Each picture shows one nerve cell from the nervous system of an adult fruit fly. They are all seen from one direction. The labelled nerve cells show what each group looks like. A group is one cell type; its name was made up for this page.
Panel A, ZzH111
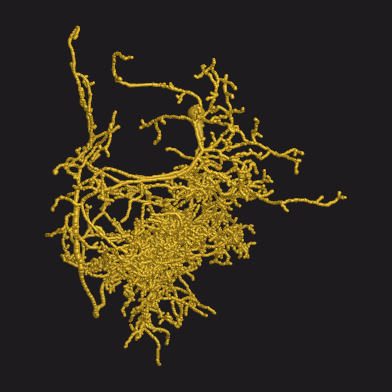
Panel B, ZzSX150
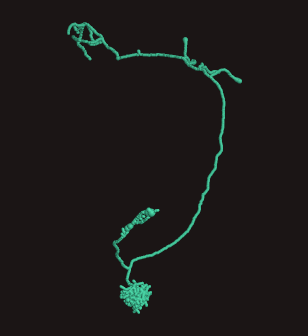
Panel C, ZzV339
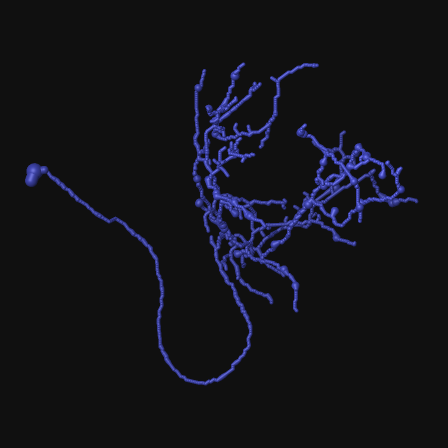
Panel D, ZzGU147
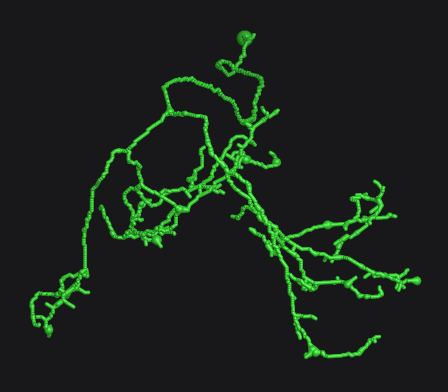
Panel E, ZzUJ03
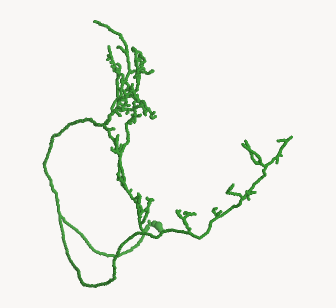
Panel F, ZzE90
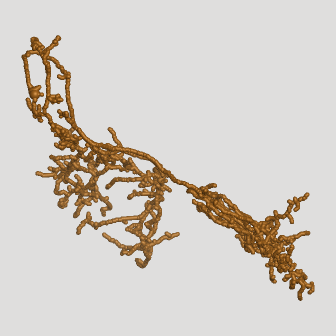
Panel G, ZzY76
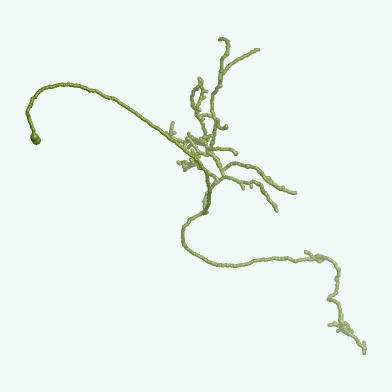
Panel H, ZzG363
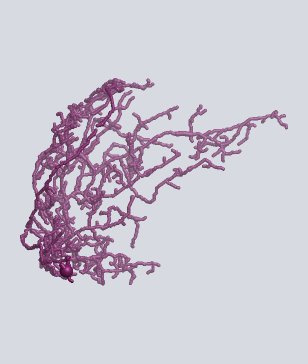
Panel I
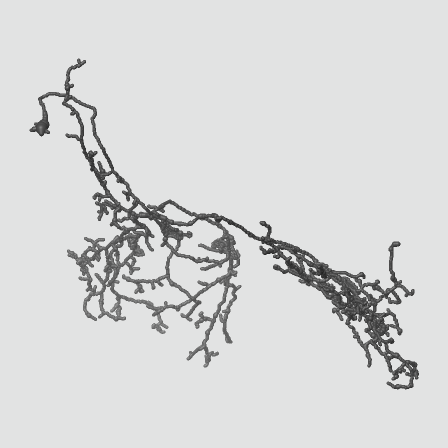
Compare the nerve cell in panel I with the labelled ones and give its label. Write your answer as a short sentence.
It belongs to ZzE90.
